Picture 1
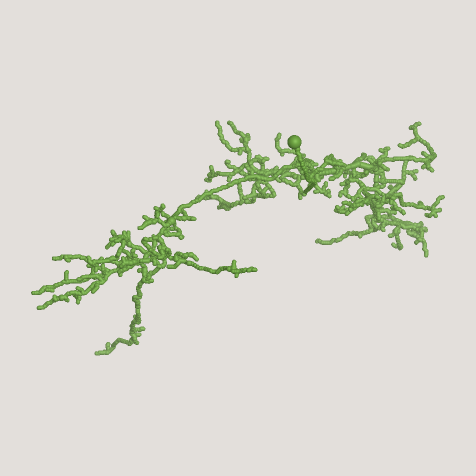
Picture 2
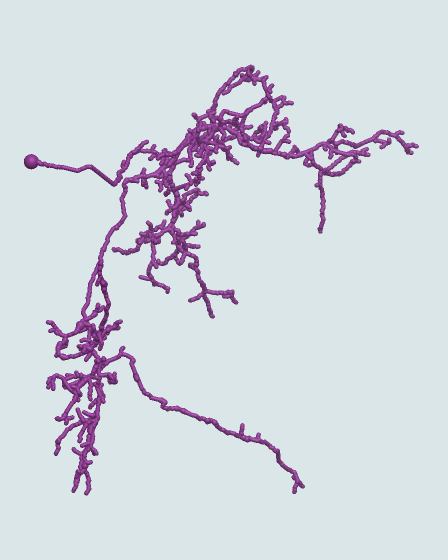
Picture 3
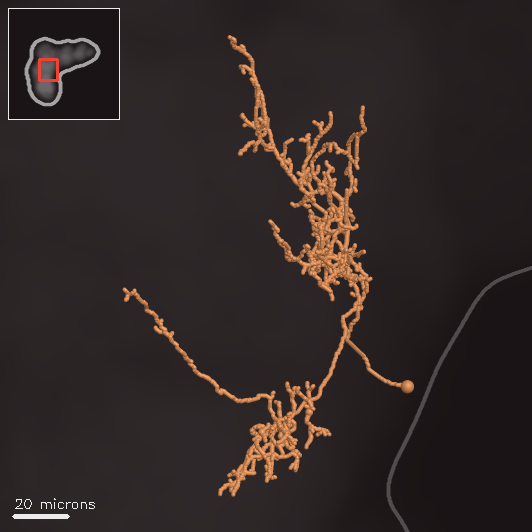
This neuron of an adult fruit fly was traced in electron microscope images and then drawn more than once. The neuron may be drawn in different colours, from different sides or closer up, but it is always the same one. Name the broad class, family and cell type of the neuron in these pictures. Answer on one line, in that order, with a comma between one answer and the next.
central-brain intrinsic neuron, hemilineage DM3_dorso_lateral, SMP327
